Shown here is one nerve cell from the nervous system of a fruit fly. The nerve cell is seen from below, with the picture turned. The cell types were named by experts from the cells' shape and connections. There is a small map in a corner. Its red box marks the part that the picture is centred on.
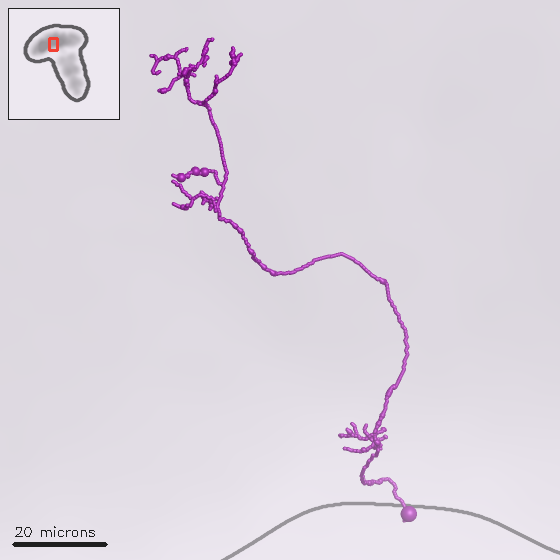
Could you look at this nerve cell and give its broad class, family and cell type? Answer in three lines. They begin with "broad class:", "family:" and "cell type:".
broad class: central-brain intrinsic neuron
family: class CX
cell type: PFNp_b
